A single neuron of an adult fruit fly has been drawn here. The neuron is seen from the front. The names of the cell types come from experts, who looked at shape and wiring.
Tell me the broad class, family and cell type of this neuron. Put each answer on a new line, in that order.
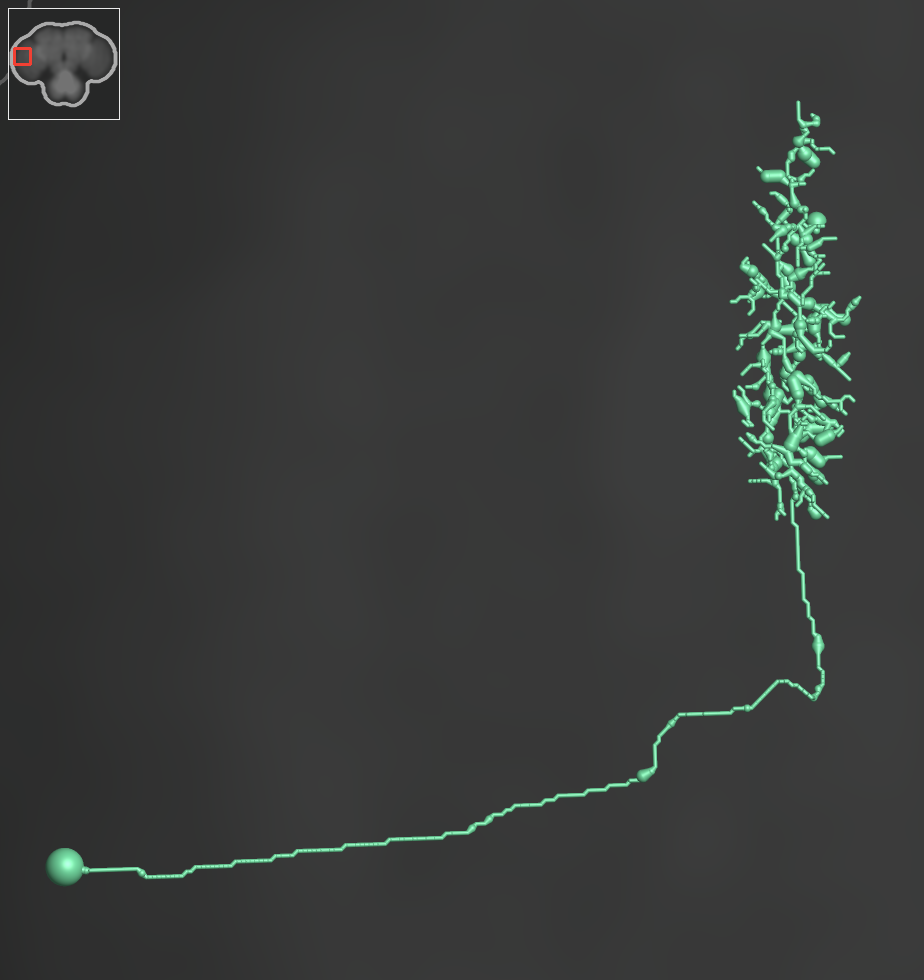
optic-lobe intrinsic neuron
LPi
LPi34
